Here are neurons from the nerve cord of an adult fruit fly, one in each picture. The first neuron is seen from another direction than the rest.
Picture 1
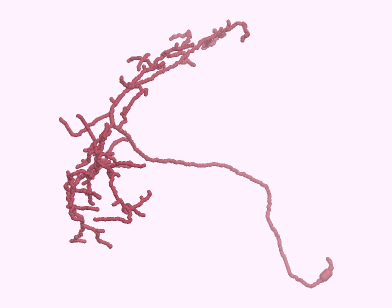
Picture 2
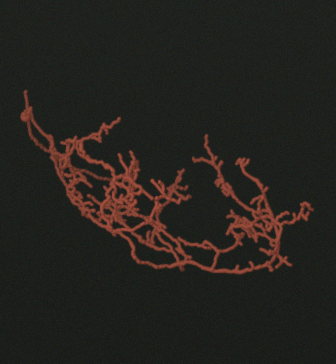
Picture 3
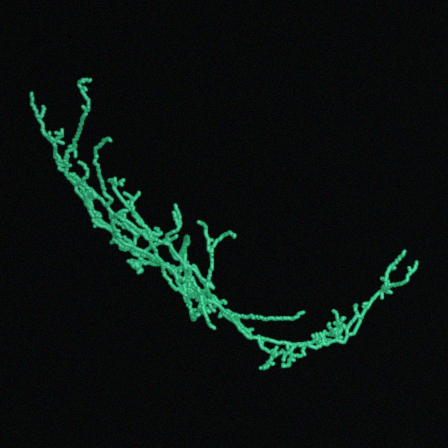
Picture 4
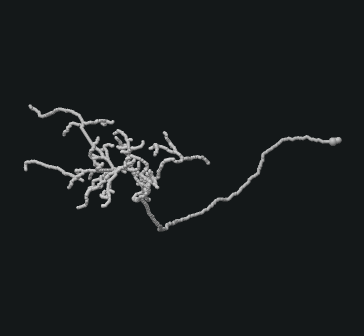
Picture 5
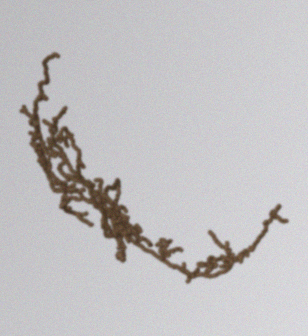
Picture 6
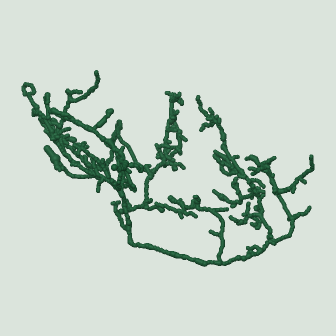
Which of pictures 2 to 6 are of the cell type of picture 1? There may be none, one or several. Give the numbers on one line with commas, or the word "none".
4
